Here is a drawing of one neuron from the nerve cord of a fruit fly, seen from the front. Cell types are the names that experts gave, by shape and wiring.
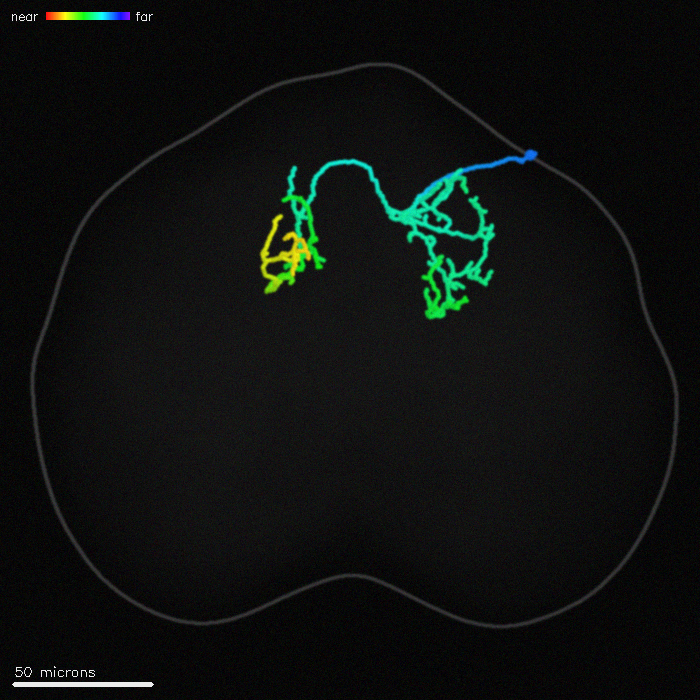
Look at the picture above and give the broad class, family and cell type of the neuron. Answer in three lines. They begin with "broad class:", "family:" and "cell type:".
broad class: nerve-cord intrinsic neuron
family: hemilineage 06A
cell type: IN06A105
